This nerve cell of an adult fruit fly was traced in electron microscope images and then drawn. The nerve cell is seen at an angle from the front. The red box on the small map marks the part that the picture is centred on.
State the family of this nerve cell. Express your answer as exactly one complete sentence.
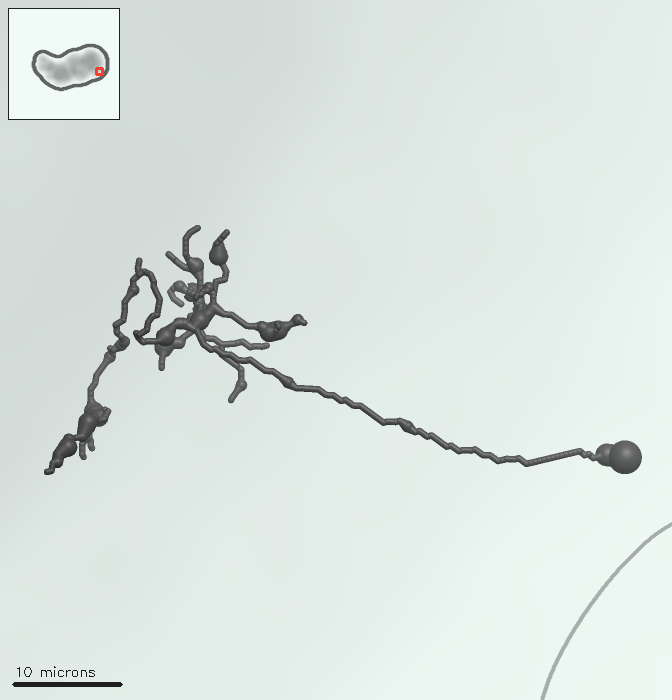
When grouped by family, this nerve cell is Cm.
